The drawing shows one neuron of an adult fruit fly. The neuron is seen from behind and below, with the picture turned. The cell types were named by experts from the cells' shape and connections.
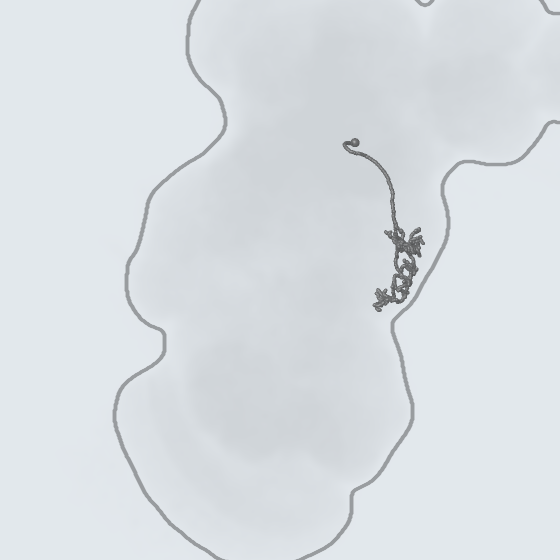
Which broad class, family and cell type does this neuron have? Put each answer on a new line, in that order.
central-brain intrinsic neuron
hemilineage SIPa1_ventral
SMP025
